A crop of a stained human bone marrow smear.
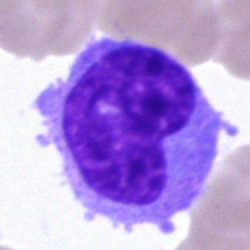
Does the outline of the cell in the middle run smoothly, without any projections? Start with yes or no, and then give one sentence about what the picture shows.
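No. The cell border bears many small knob-like projections, most of them along the left and lower edges.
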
